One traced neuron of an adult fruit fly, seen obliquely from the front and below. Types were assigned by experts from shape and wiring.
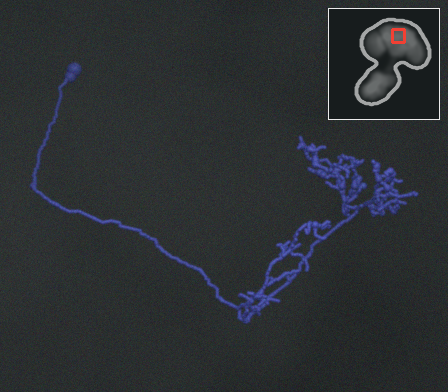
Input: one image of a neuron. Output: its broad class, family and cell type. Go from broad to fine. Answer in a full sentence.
A central-brain intrinsic neuron of class CX, type vDeltaH.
